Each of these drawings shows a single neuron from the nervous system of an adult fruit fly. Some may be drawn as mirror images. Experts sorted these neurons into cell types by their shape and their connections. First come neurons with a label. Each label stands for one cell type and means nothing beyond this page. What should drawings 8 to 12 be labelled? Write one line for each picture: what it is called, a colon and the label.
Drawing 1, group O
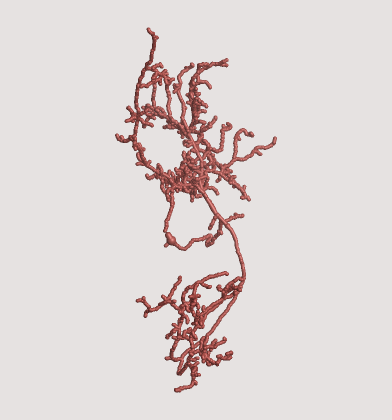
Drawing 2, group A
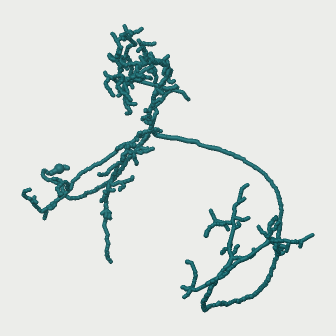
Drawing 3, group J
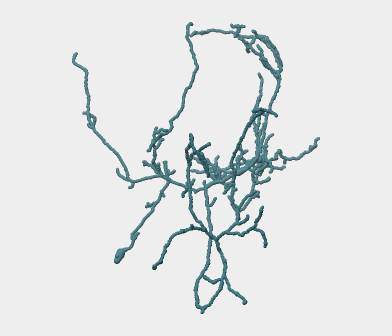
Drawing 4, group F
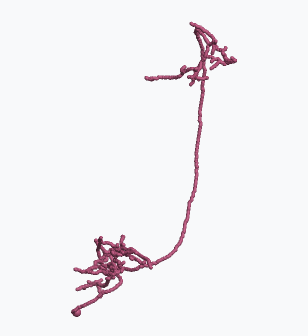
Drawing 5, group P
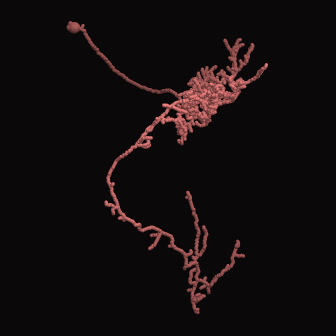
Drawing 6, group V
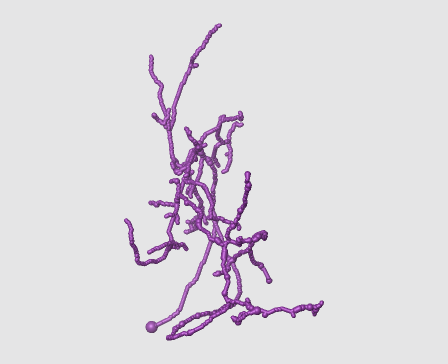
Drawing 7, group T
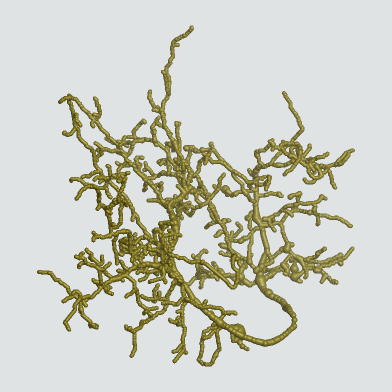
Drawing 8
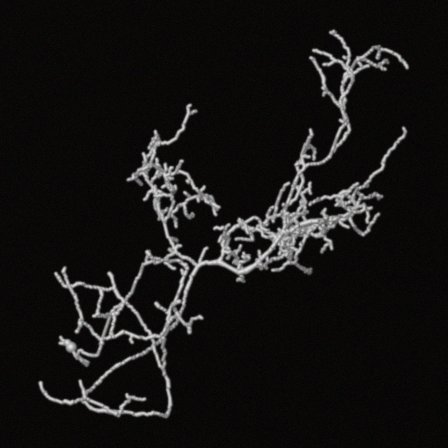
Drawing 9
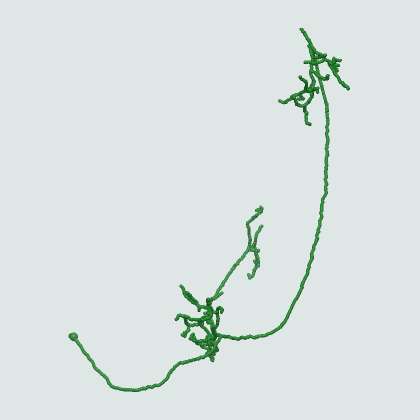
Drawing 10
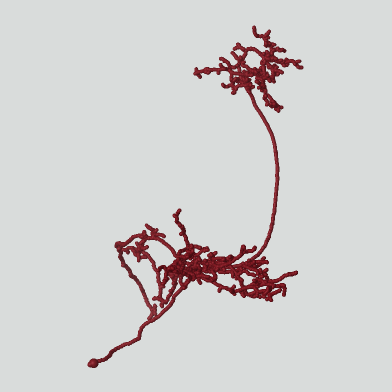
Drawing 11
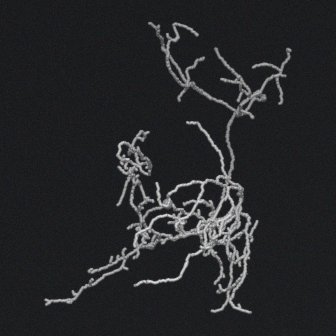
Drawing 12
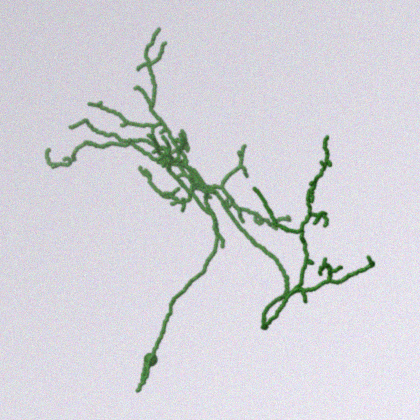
8: group J
9: group F
10: group O
11: group J
12: group F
